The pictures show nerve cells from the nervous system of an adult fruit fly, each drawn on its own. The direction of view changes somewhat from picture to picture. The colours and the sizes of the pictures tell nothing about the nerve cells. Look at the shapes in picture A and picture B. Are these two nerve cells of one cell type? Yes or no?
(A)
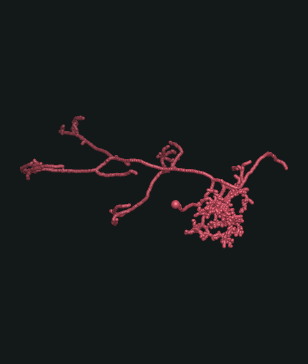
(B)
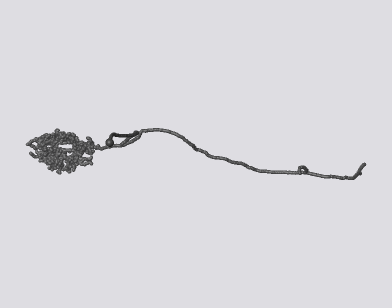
no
